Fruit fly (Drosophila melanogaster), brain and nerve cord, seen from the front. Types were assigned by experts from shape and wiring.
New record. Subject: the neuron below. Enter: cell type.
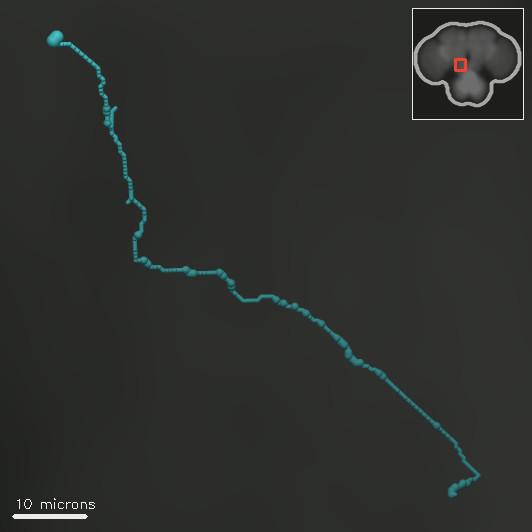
JO-FV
